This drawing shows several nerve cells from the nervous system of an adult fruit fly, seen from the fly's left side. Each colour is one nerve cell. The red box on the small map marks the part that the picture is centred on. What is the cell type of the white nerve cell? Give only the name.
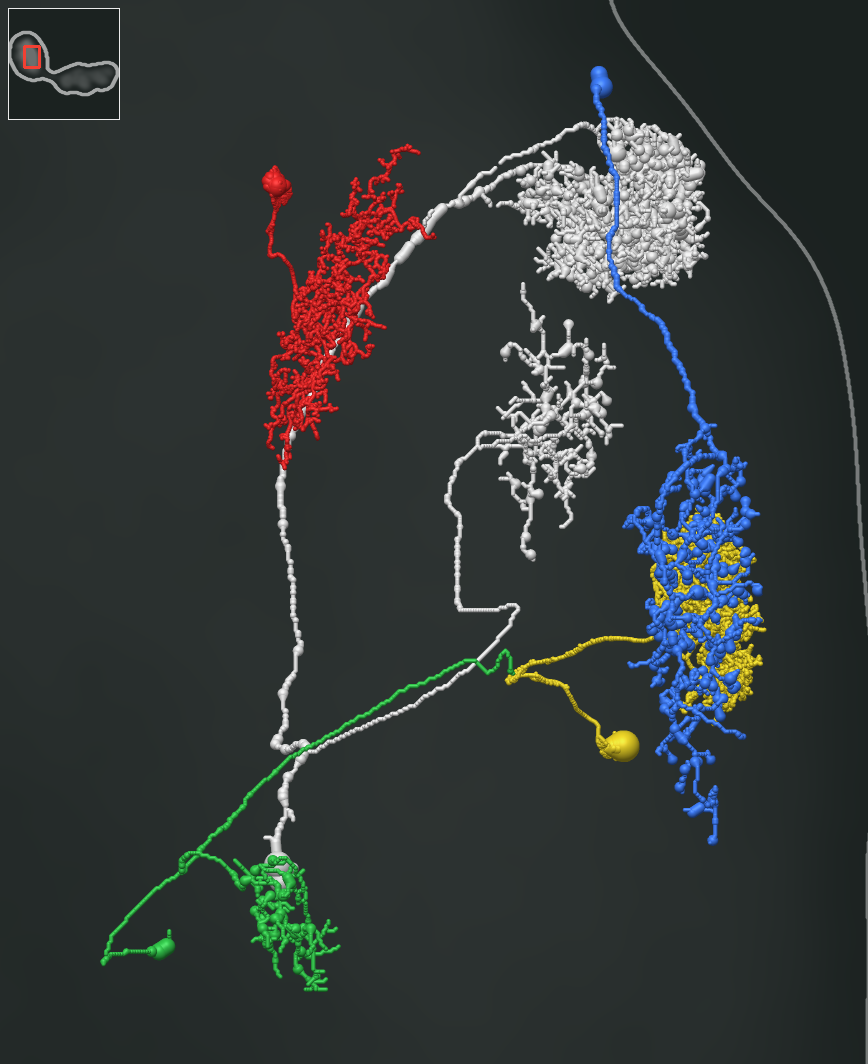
MeLo9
